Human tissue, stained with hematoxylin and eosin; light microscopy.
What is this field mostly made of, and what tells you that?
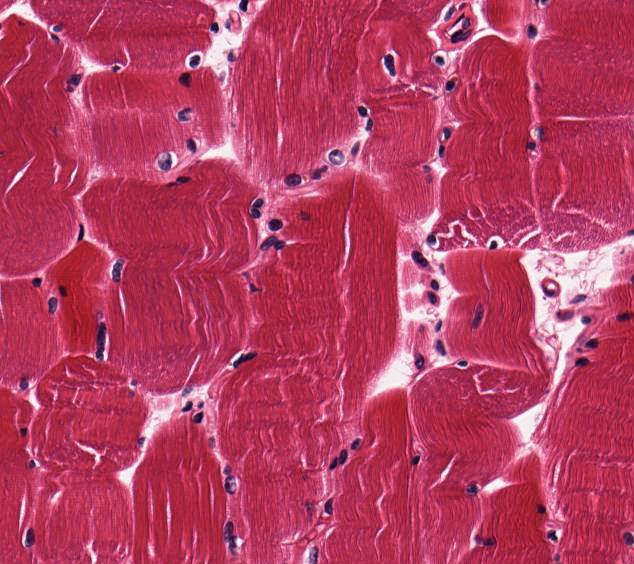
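Tissue: skeletal muscle. Field wholly filled by large, closely packed, deeply eosinophilic muscle fibres, separated only by narrow pale gaps.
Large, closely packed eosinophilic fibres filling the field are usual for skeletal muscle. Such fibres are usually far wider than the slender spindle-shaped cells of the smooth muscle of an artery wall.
Nuclei small, dark-staining, oval to flattened. Connective tissue between fibres scant and delicate.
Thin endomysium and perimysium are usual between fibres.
No fat cells among the fibres.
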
